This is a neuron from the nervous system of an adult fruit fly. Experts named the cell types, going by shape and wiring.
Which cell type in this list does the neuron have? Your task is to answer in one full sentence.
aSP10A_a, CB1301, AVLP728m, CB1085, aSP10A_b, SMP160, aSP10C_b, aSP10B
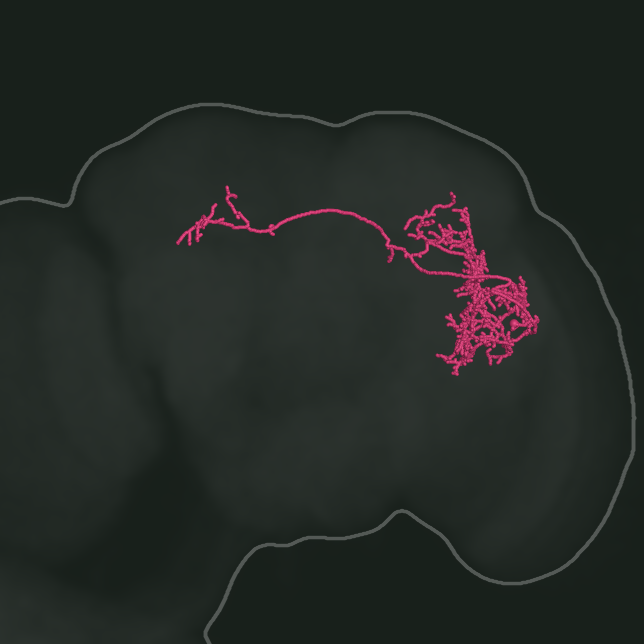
The type assigned to this neuron is AVLP728m.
